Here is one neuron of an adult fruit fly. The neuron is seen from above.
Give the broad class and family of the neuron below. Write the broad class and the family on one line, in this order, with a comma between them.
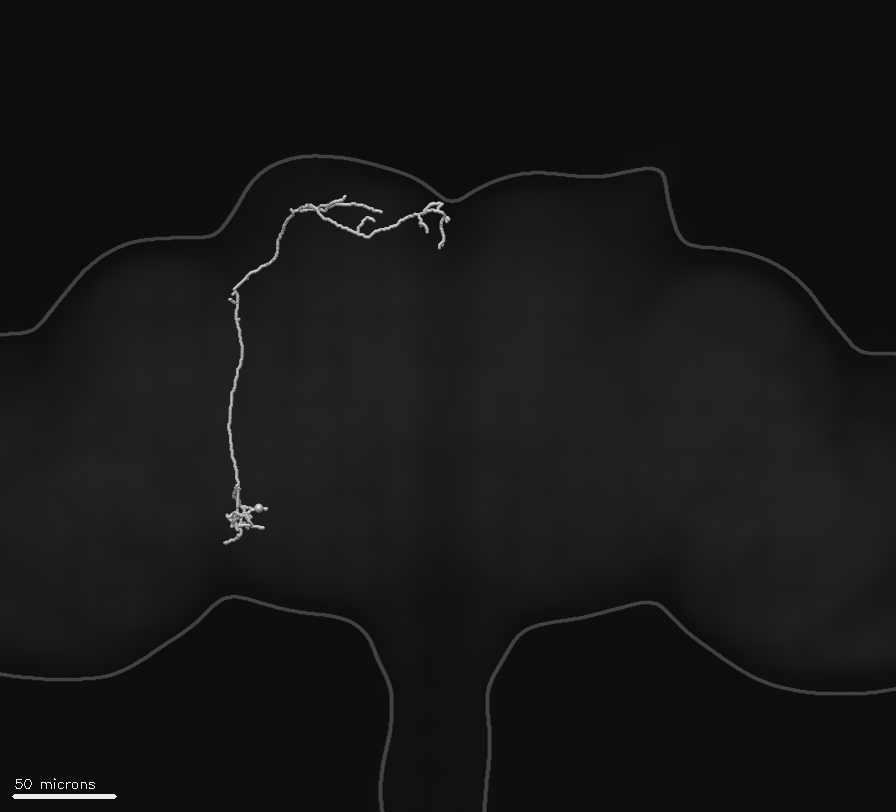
central-brain intrinsic neuron, class Kenyon Cell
